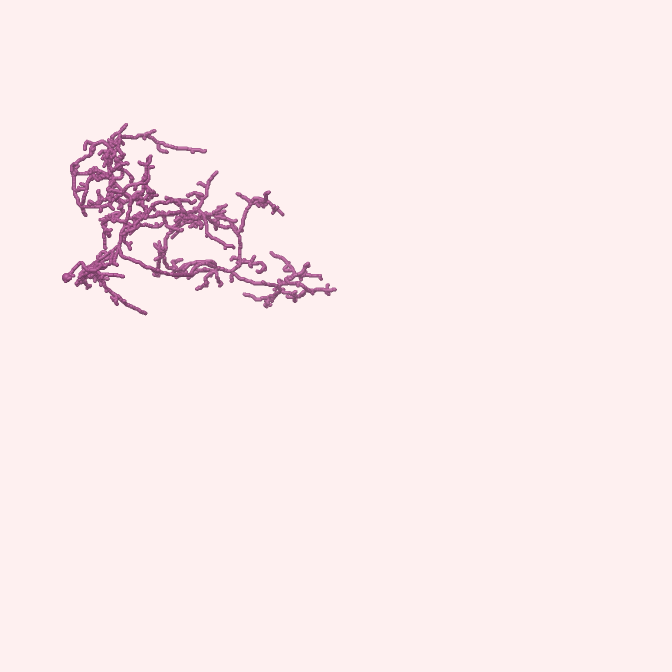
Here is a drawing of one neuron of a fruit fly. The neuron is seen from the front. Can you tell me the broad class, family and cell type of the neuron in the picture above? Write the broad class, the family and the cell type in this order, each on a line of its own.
central-brain intrinsic neuron
hemilineage SLPa&l1_anterior
CL072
